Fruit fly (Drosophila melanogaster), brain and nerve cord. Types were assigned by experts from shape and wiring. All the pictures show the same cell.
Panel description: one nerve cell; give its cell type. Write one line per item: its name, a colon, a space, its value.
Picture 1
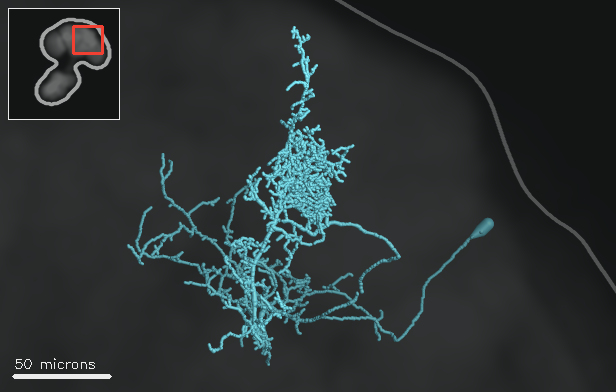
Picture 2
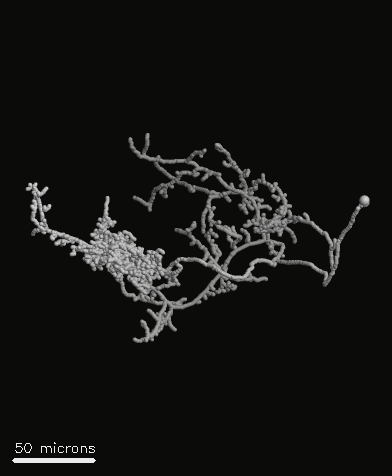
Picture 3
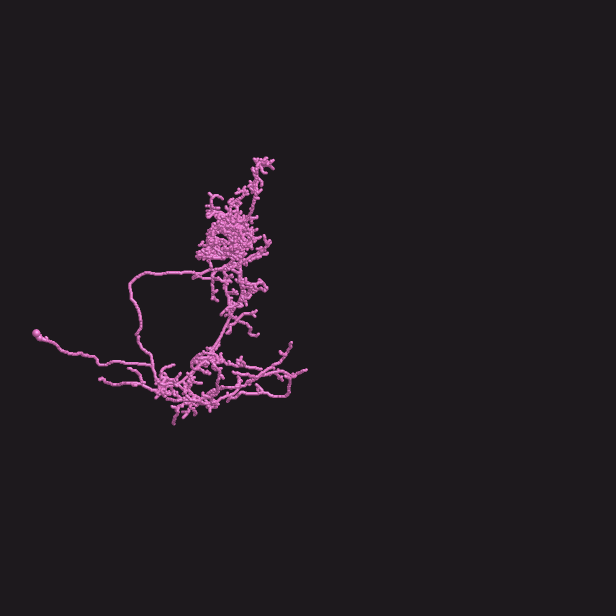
cell type: LAL141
